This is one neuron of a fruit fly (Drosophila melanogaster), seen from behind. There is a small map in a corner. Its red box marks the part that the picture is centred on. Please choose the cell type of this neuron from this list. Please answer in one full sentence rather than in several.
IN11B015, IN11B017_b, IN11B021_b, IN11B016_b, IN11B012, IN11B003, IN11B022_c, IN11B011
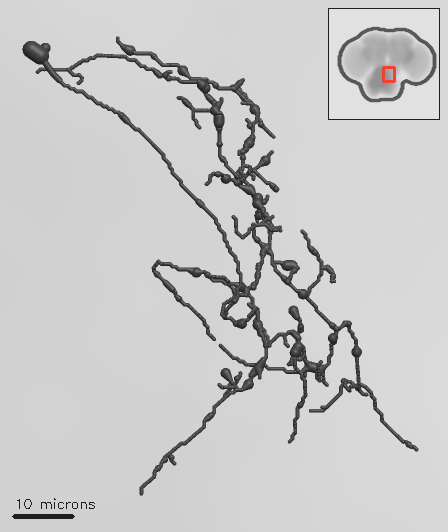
In the scheme of cell types, this neuron is IN11B021_b.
